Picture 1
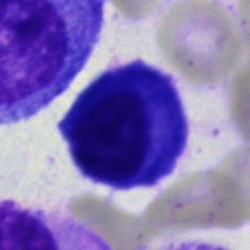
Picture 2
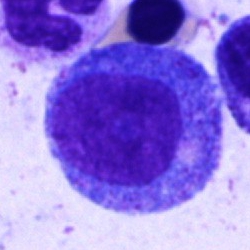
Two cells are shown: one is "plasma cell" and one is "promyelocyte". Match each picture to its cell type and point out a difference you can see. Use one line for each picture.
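Picture 1: plasma cell. No granules are seen in the cytoplasm.
Picture 2: promyelocyte. Fine purple granules are scattered through the cytoplasm.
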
